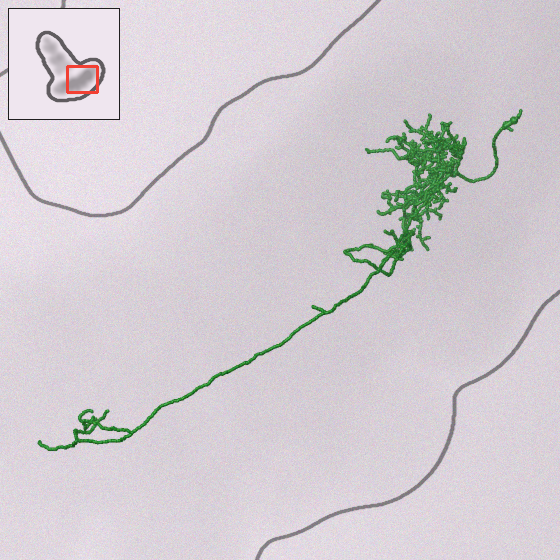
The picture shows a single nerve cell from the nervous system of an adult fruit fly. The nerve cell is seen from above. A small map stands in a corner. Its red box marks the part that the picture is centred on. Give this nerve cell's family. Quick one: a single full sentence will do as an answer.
The nerve cell is recorded as family hemilineage VLPl4_dorsal.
